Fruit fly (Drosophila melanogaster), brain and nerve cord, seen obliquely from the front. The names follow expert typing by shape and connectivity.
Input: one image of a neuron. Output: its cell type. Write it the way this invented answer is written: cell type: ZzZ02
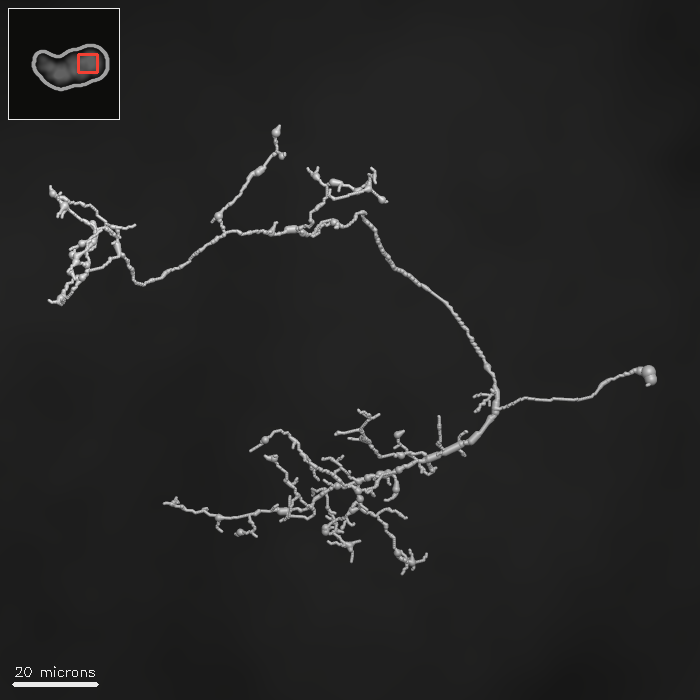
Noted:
cell type: LAL110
